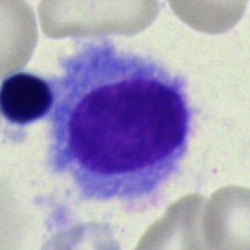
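Hairy cell in a bone marrow smear: the border looks ragged and fuzzy, not smooth. The chromatin is finely textured and evenly spread, no coarse clumps. The cytoplasmic rim is wider on the left and lower sides, and small detached-looking fragments trail off the lower-left edge.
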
